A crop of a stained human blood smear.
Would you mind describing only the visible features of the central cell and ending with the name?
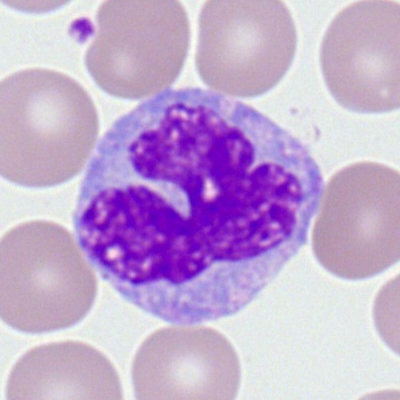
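First, the outline: roughly round, with a few blunt corners. Second, the nucleus: folded, with a deep cleft entering from the left side. Third, nucleoli: none visible. Fourth, the cytoplasm: only faint, fine granules. The cell is a monocyte.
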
